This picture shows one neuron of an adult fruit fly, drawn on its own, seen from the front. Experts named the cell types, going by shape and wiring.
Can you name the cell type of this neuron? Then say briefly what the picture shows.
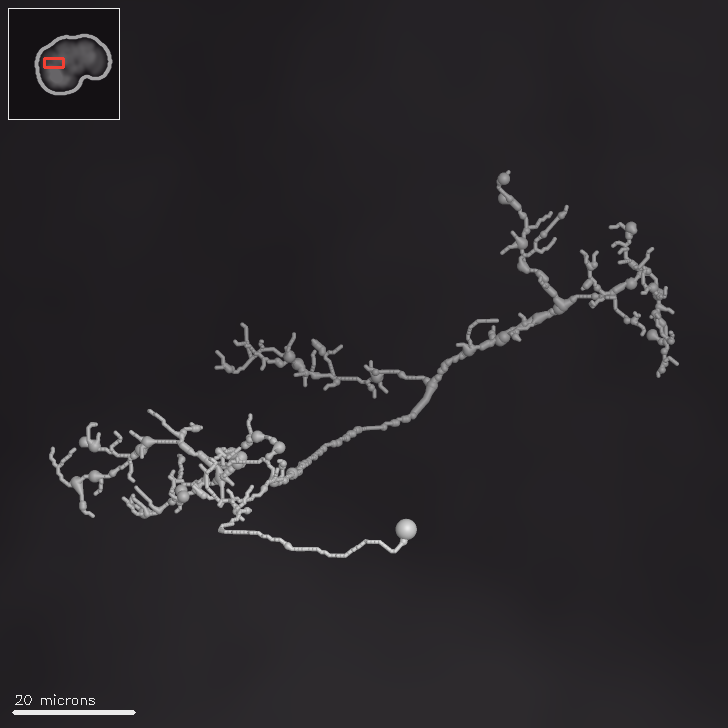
Its cell type is TmY21. It is an optic-lobe intrinsic neuron. The cell body is at the bottom of the picture. By the scale bar it is about 110 microns wide in this view. Dozens of branch ends can be seen.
